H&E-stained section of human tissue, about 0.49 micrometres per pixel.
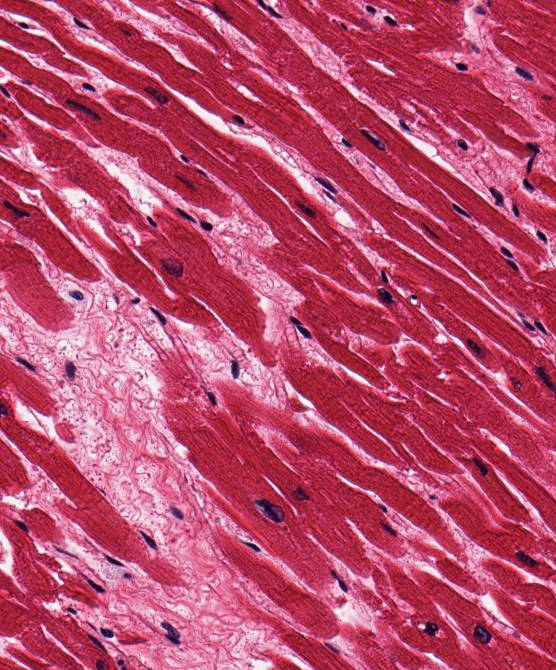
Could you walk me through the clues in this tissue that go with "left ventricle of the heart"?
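For the left ventricle of the heart, the branching fits: many muscle fibres here split and join their neighbours.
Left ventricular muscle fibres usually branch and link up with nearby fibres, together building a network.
The fibre cytoplasm stains a deep eosinophilic red, and a band of loose pale pink connective tissue with wavy collagen fibres lies in the lower left. What doesn't match so well is the fat: there are no adipocytes anywhere in the field.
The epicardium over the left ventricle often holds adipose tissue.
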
